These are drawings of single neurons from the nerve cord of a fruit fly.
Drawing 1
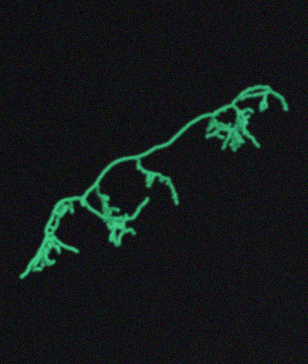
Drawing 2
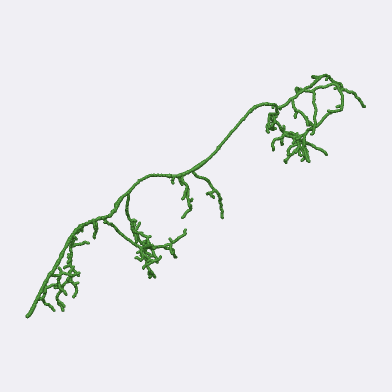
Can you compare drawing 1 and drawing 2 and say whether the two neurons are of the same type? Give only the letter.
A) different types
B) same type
B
